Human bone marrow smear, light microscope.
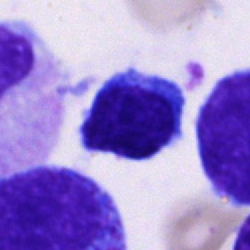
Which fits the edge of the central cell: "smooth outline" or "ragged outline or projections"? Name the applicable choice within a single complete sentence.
Rough rather than smooth is the outline of this cell.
